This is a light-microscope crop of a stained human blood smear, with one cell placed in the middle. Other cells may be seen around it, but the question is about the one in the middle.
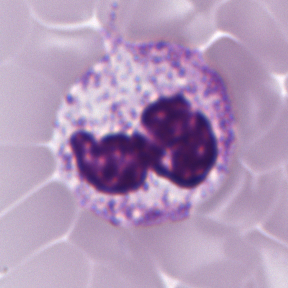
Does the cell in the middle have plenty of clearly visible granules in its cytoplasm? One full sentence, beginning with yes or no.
Yes, the cytoplasm of this cell holds many visible granules.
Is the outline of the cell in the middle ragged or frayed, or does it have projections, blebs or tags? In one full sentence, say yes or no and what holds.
Yes, this cell has a rough edge that is ragged or bears projections, blebs or tags.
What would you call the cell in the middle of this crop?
segmented neutrophil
